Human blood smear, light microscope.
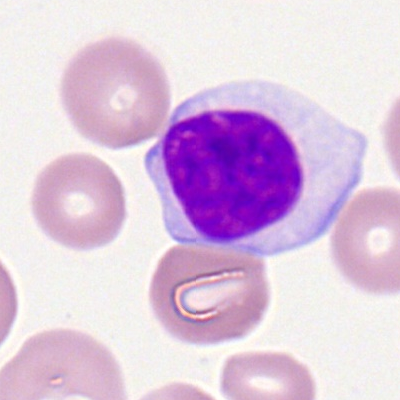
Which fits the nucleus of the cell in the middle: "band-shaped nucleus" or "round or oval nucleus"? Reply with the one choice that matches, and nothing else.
Round or oval nucleus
